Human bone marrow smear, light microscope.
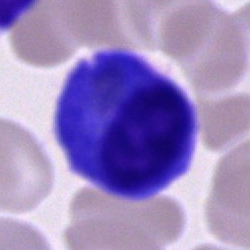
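Plasma cell, centre of the bone marrow smear: a roughly round cell with a smooth edge and deep blue cytoplasm. A lighter blue zone lies on its left side, while the chromatin stains dark purple-blue throughout the nucleus.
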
